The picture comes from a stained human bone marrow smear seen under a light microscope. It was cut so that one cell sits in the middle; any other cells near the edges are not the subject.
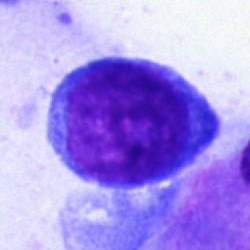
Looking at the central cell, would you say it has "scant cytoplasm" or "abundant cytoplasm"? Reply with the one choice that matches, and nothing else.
Scant cytoplasm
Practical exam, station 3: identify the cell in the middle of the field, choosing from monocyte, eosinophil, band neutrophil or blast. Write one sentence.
The target cell in the middle of the crop is a blast.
